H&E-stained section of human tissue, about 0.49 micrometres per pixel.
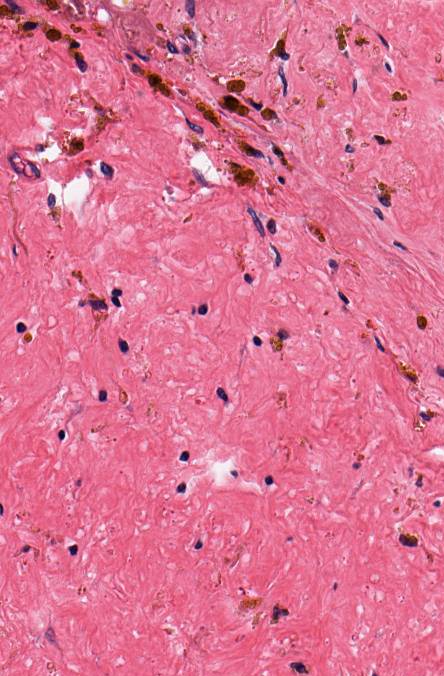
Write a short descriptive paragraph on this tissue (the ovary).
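Almost the whole field is dense pink collagenous stroma, and cells in it are sparse. Some of those scattered cells carry coarse golden-brown granular pigment in their cytoplasm. The pigment-laden cells, I notice, are most crowded in the upper part, where they lie in an oblique band running from the upper left down toward the right edge.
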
